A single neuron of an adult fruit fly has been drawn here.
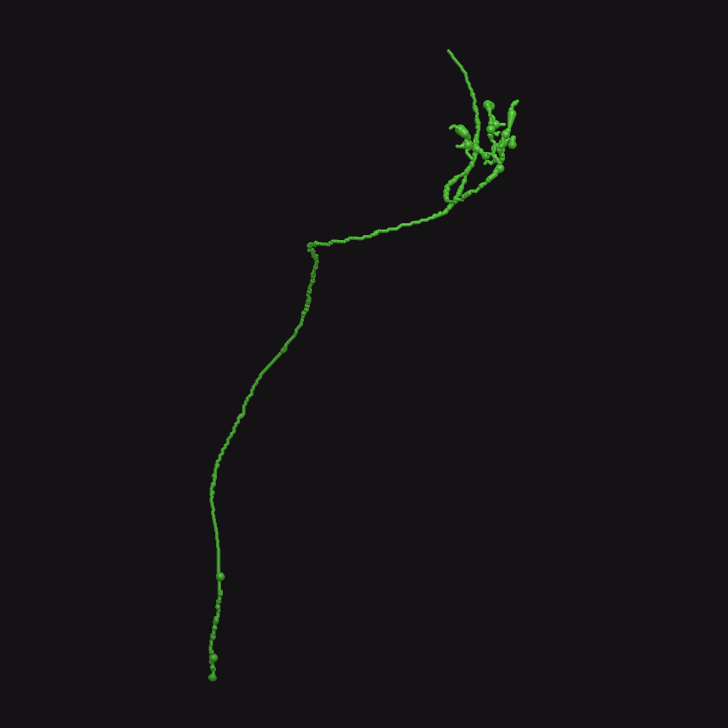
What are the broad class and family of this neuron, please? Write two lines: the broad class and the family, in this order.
sensory neuron entering the brain
class olfactory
